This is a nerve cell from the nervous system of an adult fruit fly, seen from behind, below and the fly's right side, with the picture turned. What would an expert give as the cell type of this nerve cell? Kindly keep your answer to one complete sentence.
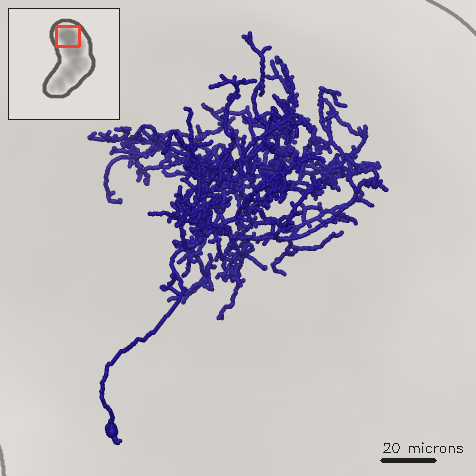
The cell type of the nerve cell here is AVLP490.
